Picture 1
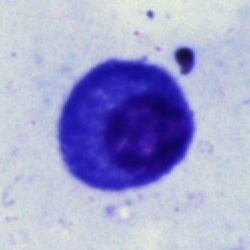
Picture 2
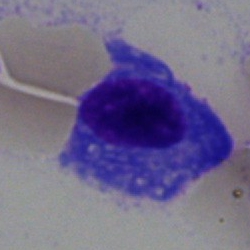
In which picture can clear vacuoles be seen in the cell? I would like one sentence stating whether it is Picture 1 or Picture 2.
Picture 2 shows a cell whose cytoplasm holds one or more clear vacuoles.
